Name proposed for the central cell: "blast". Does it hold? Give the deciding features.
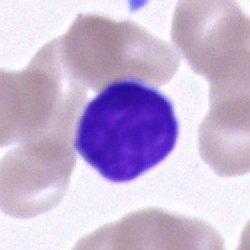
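Roughly round cell, its edges a bit angular and faceted. The nucleus takes up nearly the whole cell, with no clear rim of cytoplasm left. Chromatin is dense and deep purple-blue throughout, there's no distinct nucleolus, and no granules or vacuoles show.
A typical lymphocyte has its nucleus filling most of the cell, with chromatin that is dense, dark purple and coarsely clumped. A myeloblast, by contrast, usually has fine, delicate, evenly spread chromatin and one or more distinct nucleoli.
So the dense chromatin and the missing nucleolus count against blast; this one is a lymphocyte.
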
